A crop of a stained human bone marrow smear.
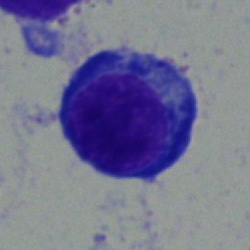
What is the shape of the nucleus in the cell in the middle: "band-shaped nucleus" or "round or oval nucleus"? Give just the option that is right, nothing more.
Round or oval nucleus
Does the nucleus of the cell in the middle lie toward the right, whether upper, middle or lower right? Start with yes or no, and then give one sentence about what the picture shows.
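No. The nucleus lies off-centre toward the lower left of the cell.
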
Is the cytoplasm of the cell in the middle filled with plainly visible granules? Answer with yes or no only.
No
